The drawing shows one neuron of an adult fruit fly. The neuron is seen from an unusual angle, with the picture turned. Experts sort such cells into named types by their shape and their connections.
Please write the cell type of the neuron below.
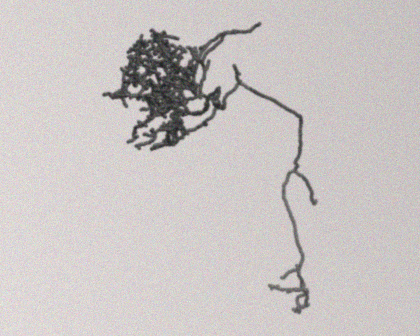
AVLP444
